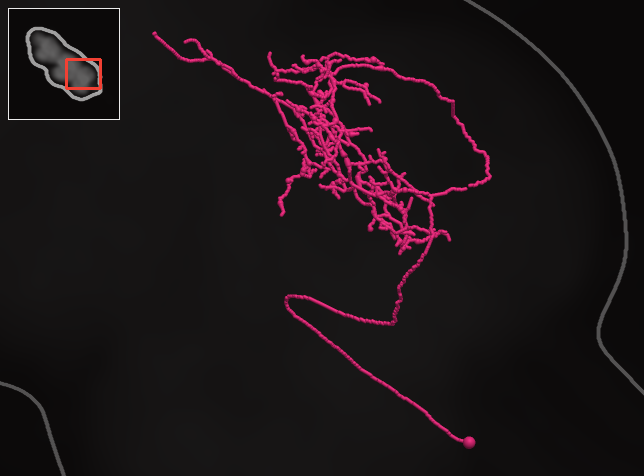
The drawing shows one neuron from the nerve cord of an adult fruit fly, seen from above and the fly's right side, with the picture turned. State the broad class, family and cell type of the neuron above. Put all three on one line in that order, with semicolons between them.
nerve-cord intrinsic neuron; hemilineage 02A; IN02A048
